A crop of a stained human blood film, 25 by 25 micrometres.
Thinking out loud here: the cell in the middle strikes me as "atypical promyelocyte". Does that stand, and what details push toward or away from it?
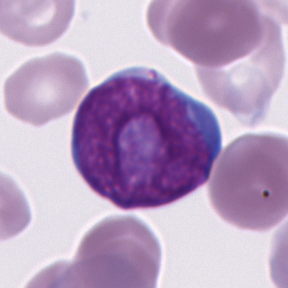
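Look first at the cytoplasm: it forms only a thin rim that stains deep blue, and no granules are visible in it.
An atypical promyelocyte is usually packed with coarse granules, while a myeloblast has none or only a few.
So this is a myeloblast, and the absence of visible granules weighs against atypical promyelocyte.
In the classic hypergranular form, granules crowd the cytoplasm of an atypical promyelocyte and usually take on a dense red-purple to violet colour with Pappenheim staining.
Now the measurements: the cell is about 13 micrometres across, its nucleus about 12 micrometres, and the nucleus fills about 90% of the cell's area. In the centre of the nucleus you can see a pale lilac area. The outline is roughly round, no vacuoles are visible in the cytoplasm, and a red cell touches the cell on its right side.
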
